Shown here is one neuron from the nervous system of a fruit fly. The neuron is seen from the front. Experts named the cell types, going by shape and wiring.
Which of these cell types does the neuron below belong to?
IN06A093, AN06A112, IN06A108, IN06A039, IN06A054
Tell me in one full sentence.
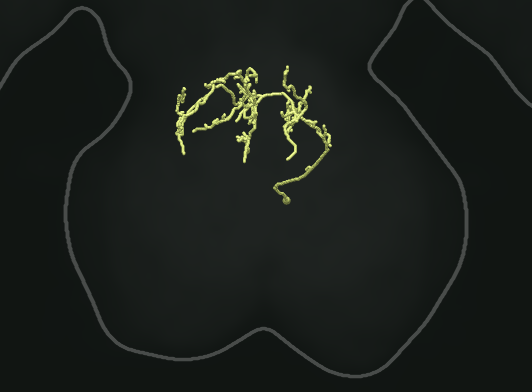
The cell type given to this neuron is IN06A093.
